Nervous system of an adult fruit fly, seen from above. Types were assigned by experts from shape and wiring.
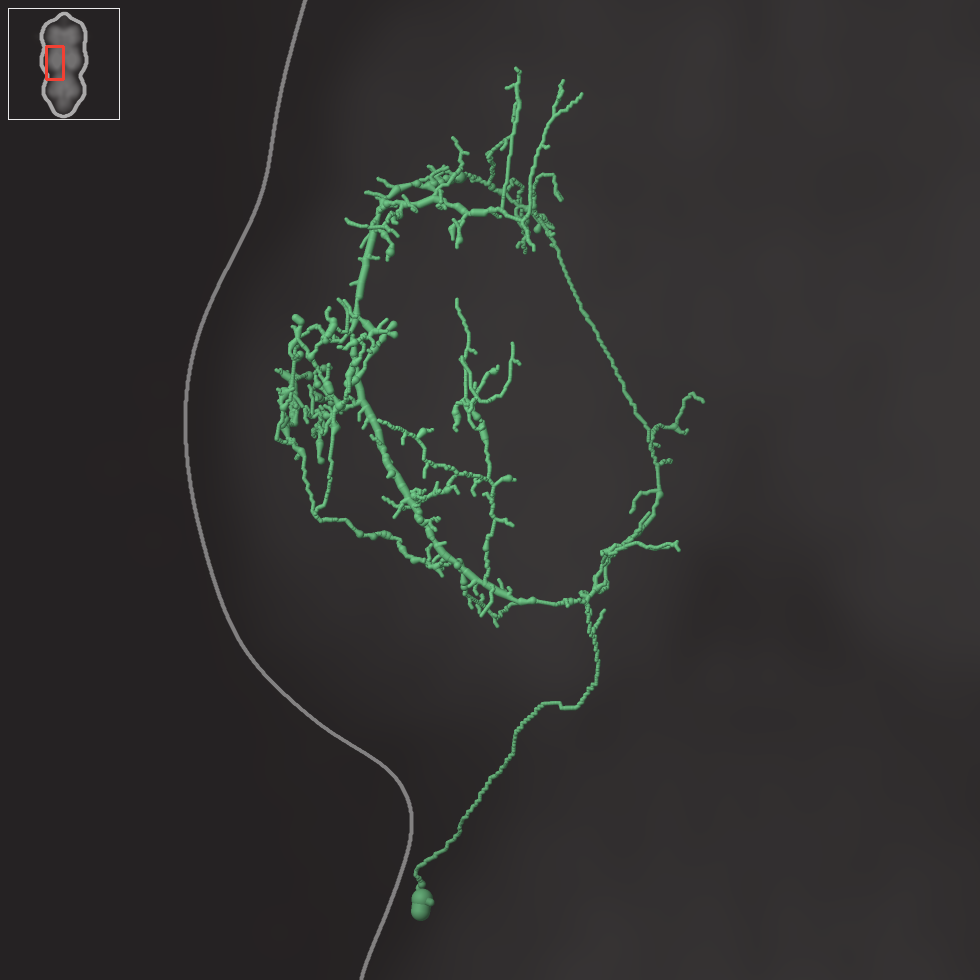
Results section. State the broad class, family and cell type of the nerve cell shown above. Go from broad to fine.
nerve-cord intrinsic neuron; hemilineage 03A; IN03A030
